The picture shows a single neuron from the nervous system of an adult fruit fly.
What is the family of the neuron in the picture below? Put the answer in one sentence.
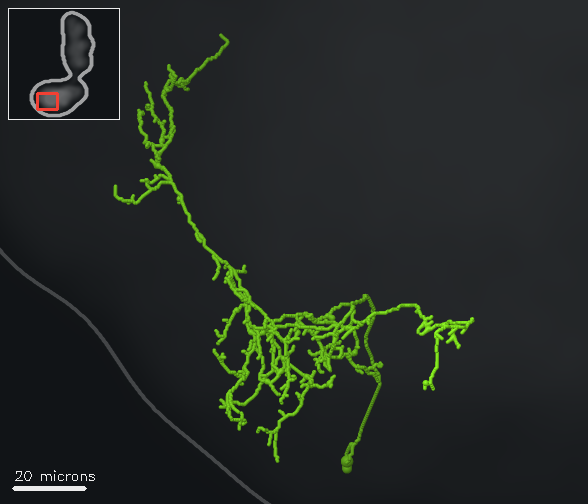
The family is hemilineage CREl1.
